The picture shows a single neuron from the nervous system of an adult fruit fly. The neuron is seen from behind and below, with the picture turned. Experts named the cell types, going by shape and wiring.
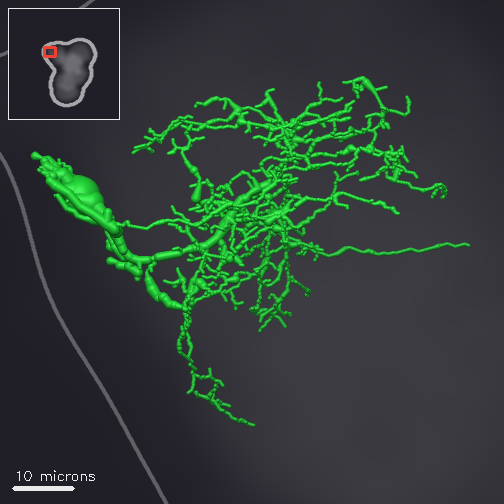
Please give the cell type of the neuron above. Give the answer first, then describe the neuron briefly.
The cell type is MNad49. It is a motor neuron of the nerve cord. By the scale bar it is about 75 microns wide in this view. As drawn here it is wider than it is tall.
